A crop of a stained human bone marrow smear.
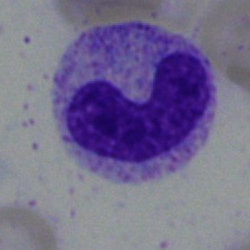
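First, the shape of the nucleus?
Kidney-shaped, with a deep notch on its upper edge.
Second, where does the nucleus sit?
In the lower part of the cell, leaving a wider band of cytoplasm above it.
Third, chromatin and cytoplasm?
Chromatin dark purple and coarsely clumped; fine purple granules scattered throughout the cytoplasm.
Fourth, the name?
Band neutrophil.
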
